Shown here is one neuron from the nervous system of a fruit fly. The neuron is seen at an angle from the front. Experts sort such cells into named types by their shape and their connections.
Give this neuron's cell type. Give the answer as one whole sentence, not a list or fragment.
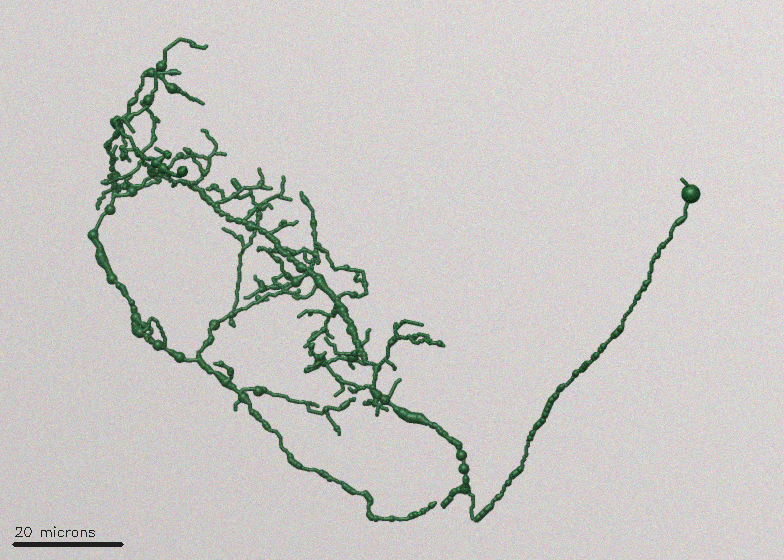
The single neuron here is of type PLP188.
